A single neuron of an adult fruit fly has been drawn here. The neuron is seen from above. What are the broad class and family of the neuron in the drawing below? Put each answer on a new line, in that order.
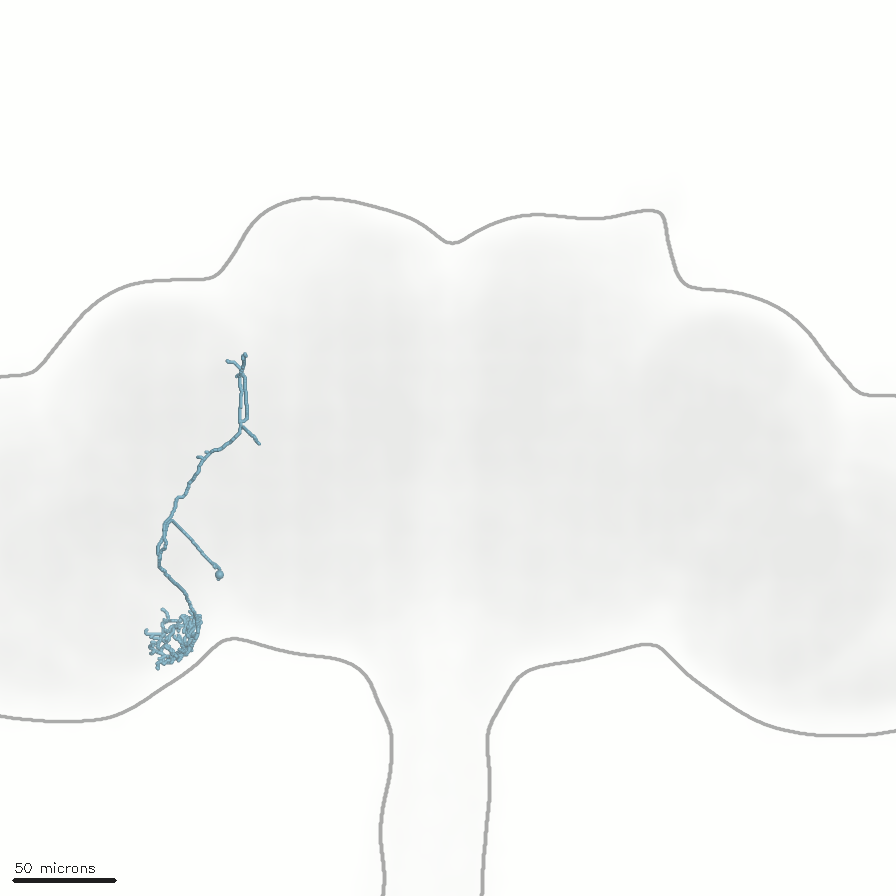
visual projection neuron
LC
